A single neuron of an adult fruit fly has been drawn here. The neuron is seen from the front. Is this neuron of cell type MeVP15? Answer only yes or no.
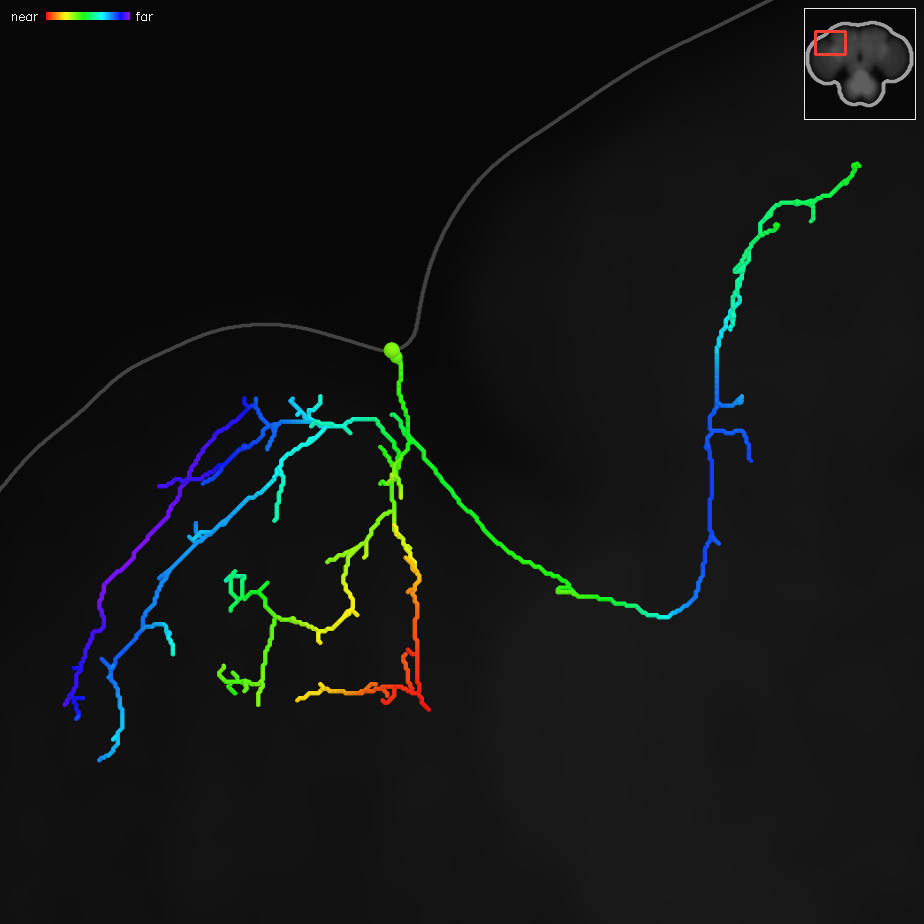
yes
